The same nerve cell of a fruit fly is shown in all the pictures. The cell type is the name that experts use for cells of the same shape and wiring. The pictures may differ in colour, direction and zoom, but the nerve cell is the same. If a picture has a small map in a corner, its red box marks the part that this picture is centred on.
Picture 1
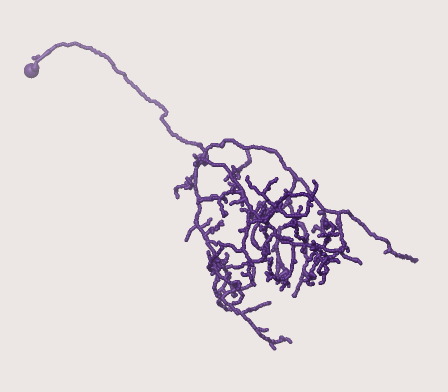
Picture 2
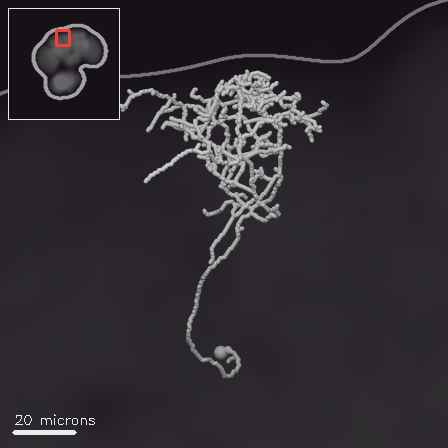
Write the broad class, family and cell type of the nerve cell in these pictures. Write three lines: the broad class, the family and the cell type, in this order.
central-brain intrinsic neuron
hemilineage DM4_dorsal
SMP406_b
